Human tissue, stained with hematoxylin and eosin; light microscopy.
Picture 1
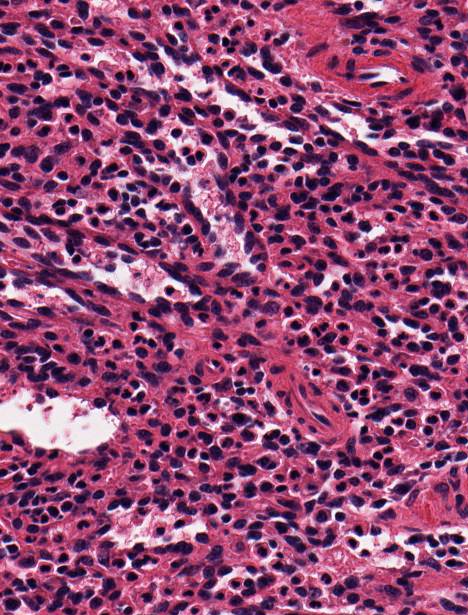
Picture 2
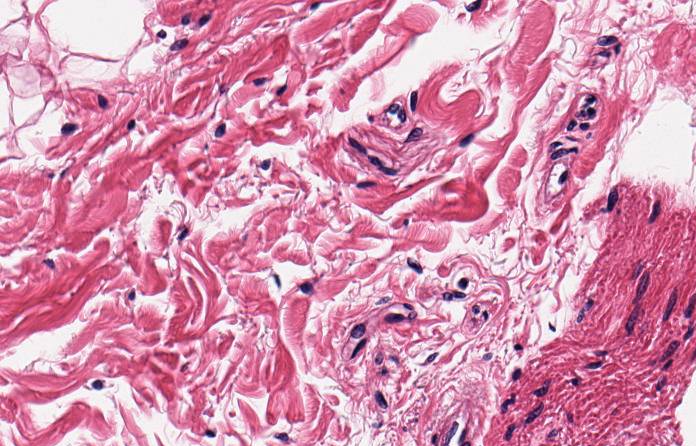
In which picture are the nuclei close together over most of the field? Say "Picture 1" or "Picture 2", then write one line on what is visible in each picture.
Picture 1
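In picture 1: The whole field is a dense sheet of cells with no glands or epithelium anywhere in it.
In picture 2: Nuclei between the collagen bundles are sparse, small, dark and mostly elongated.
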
